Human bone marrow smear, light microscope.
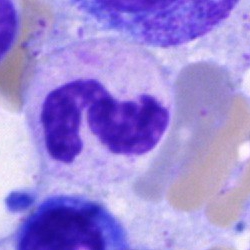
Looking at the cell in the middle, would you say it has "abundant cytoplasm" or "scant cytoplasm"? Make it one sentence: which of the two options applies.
This cell has a broad area of cytoplasm.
